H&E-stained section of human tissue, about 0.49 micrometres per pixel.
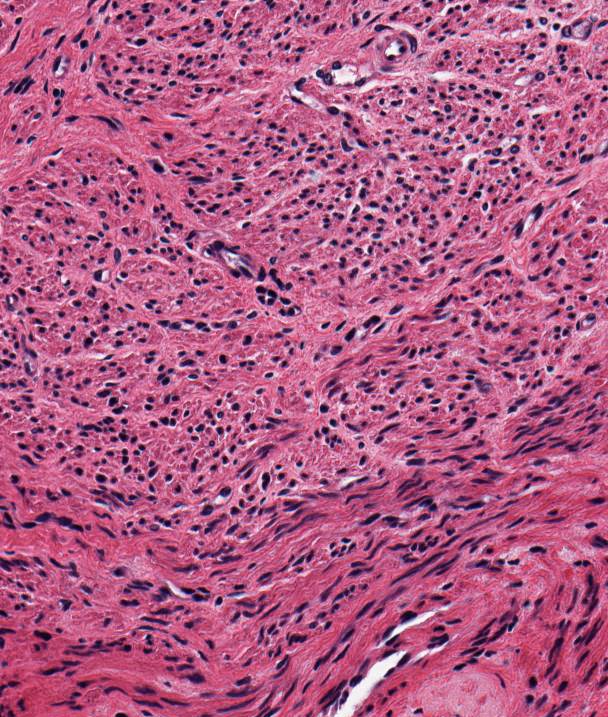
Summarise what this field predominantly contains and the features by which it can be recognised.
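Smooth muscle, arranged throughout the field in interlacing bundles separated by pink fibrous bands.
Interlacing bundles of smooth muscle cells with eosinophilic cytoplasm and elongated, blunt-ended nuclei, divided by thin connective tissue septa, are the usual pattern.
In the upper and central field the bundles are cut across, so most nuclei there appear round to oval. In the lower third the bundles run lengthwise, roughly left to right, with elongated nuclei; the cells have pink cytoplasm and indistinct borders between neighbours.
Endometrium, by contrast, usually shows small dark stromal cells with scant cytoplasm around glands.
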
